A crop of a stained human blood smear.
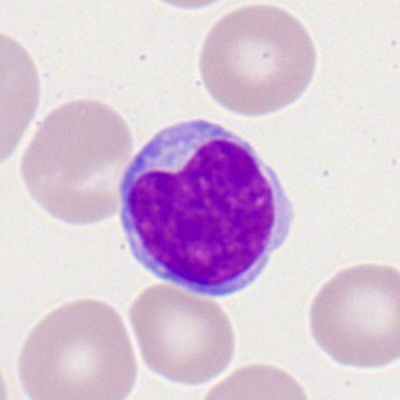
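Lymphocyte, the central cell in this stained blood smear. Its nucleus, I notice, fills most of the cell and has a notch in the top edge that gives it a kidney shape. The chromatin looks dense and coarsely clumped; the cytoplasm is pale blue.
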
